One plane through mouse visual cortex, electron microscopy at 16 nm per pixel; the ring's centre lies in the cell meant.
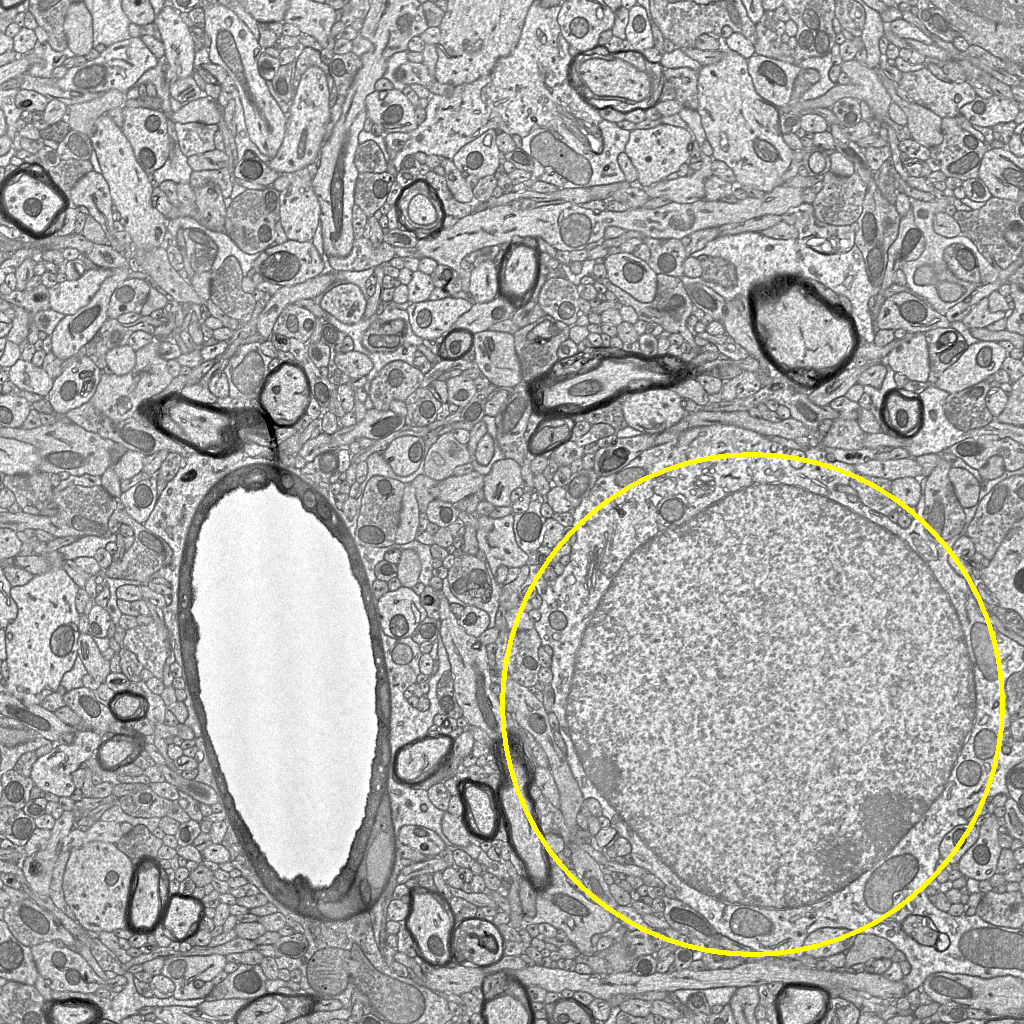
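Astrocyte, mouse visual cortex, electron micrograph. Nucleus nearly round; envelope smooth, no deep infoldings. Chromatin mostly pale and finely dispersed, with darker patches against the envelope at the lower nuclear edge.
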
